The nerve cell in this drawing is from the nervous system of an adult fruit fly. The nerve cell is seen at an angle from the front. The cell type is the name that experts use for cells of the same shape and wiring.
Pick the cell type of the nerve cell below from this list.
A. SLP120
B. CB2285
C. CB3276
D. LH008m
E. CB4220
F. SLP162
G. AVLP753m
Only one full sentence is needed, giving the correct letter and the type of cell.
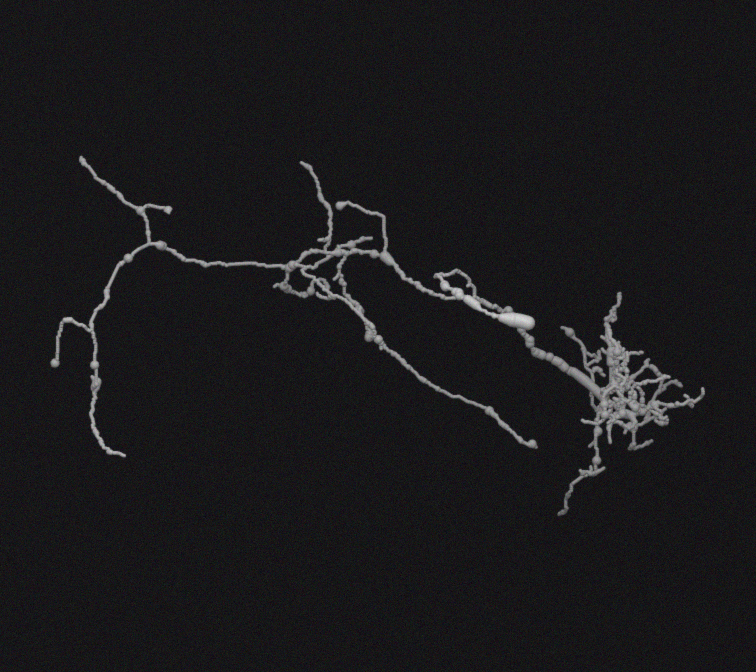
It is option D, LH008m, that gives the cell type of the nerve cell.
